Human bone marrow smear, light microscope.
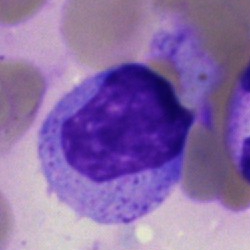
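Myelocyte in the centre of the field, with its nucleus set off-centre toward the upper right. The cytoplasm is pale bluish-lilac and forms its widest rim on the lower left side of the cell. Fine dark purple granules lie scattered throughout it.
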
